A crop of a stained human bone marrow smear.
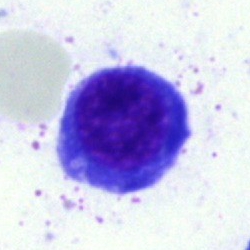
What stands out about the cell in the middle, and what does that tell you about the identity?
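I see a round cell with a smooth outline. Its cytoplasm is a deep blue, and the rim of it looks wider below the nucleus than above. Toward the lower left, there's a paler patch in that cytoplasm. So this is an erythroblast.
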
